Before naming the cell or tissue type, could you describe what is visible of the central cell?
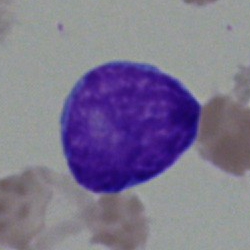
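Almost the entire cell is taken up by the nucleus. No granules can be seen anywhere in the cell, and there are no vacuoles. The cell surface is smooth, with no projections. This cell is a blast.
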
